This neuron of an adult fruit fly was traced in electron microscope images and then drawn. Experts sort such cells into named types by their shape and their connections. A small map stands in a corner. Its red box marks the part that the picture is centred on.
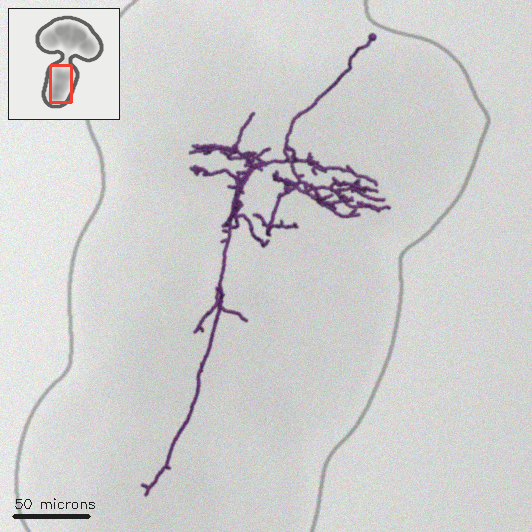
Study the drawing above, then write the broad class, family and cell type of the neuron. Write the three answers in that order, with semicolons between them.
nerve-cord intrinsic neuron; hemilineage 09B; IN09B047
